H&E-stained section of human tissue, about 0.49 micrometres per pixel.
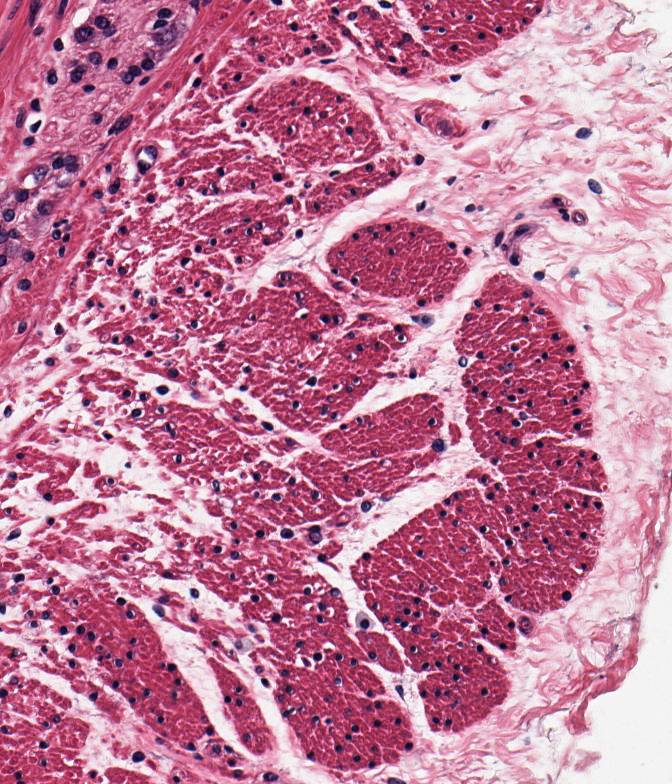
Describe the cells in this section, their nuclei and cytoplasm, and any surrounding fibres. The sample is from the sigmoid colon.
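Thin, pale strands of loose connective tissue separate the muscle bundles from one another. Small, round, dark muscle nuclei are scattered evenly through the bundles, not placed at their edges. With eosin, the muscle cell cytoplasm stains a deep red-pink. Along the right edge runs loose, pale, wavy connective tissue with only sparse nuclei.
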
